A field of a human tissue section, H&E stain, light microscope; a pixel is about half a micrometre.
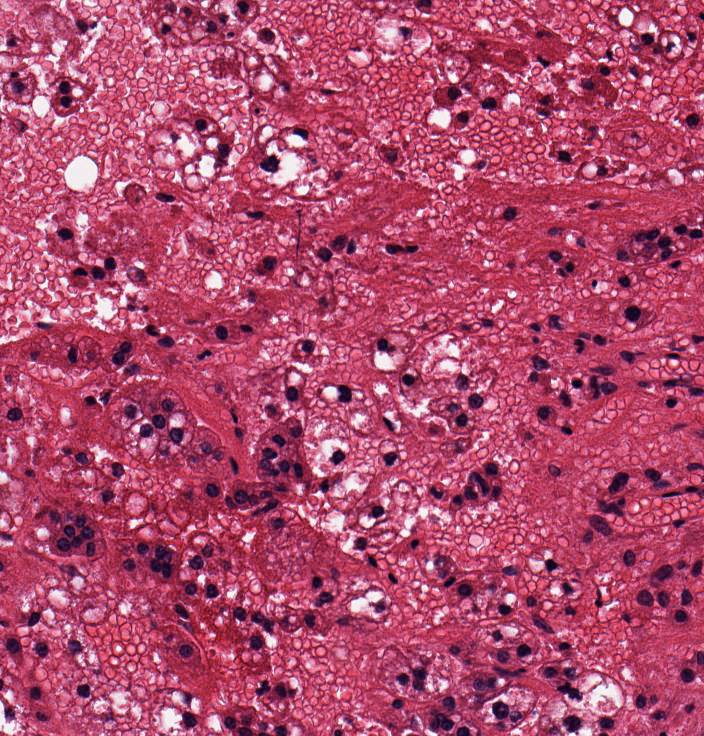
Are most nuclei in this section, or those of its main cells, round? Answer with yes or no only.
Yes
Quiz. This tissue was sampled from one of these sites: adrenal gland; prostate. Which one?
adrenal gland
